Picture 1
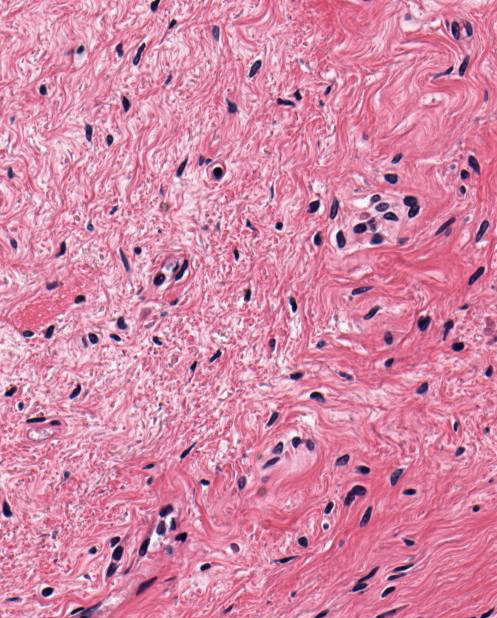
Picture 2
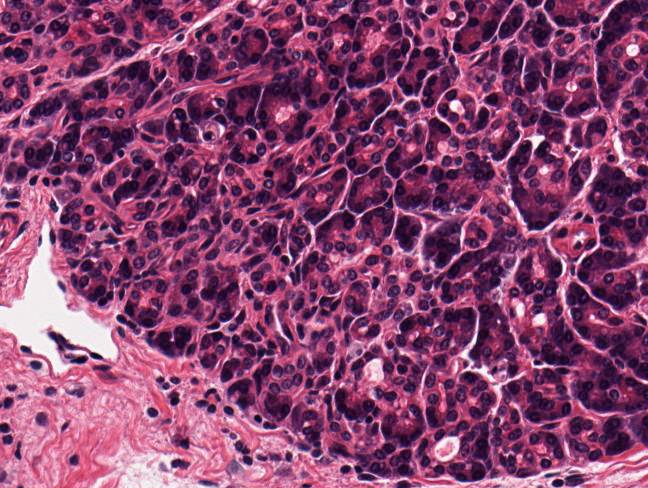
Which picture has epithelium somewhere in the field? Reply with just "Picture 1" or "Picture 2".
Picture 2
